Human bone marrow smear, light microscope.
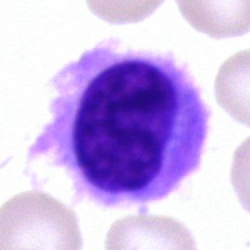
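Hairy cell at the centre of a stained bone marrow smear. Its outline is irregular and ragged rather than smooth, with fine frayed projections extending from the cytoplasm, most prominently on the left side. The nucleus shows no distinct nucleoli, and the cytoplasm no distinct granules.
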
